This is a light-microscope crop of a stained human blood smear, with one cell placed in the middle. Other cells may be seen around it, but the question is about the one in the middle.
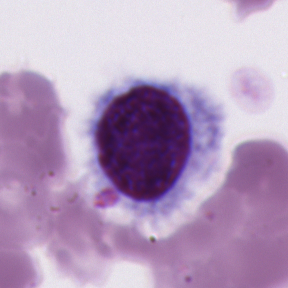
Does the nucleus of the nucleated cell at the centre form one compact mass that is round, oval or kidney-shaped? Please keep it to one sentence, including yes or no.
Yes, this cell has an undivided, compact nucleus that is round, oval or kidney-shaped.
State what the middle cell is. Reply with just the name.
hairy cell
